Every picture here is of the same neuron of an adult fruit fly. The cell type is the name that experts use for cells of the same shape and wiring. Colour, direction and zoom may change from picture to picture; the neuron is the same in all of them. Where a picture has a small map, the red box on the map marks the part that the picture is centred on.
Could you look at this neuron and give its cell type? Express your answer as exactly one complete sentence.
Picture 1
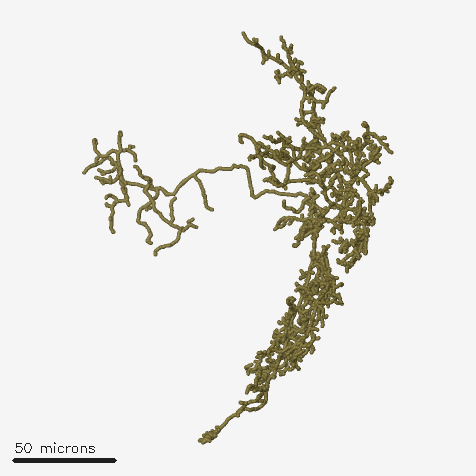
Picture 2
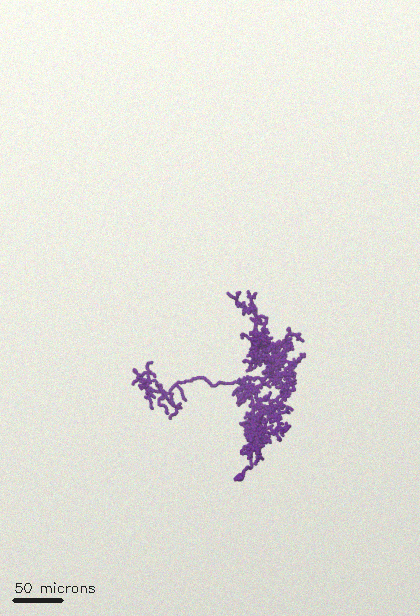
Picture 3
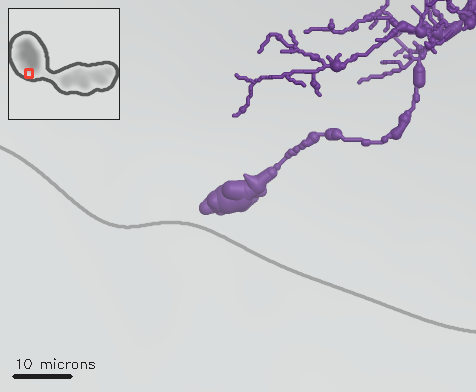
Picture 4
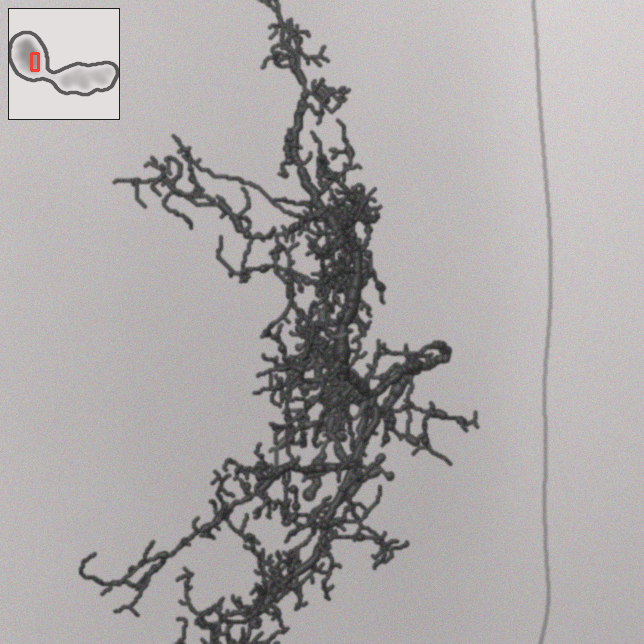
The cell type name CB0671 applies to this neuron.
